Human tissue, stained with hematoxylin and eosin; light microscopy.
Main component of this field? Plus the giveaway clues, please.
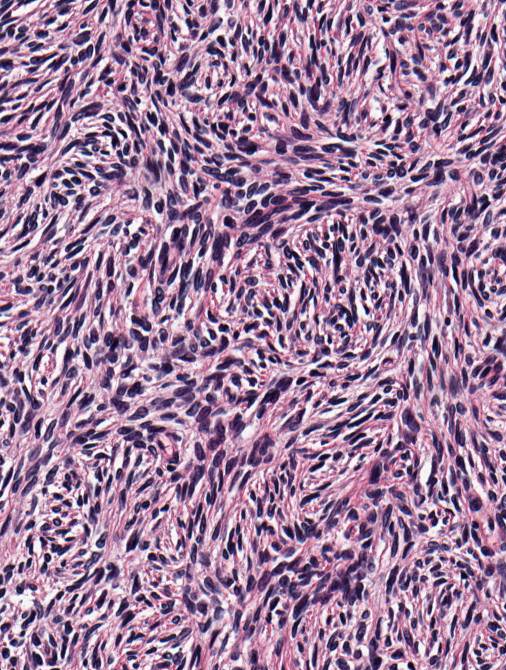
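Here we have ovarian cortex. Notice how spindle cells fill the whole field, densely packed with only scant stroma between them.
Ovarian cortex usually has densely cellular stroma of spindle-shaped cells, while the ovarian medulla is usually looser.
Follow them and you'll see short fascicles intersecting at varying angles. Their nuclei are elongated to ovoid and darkly stained. The cell borders are indistinct, and the pale pink cytoplasm merges with the fibres around it.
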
